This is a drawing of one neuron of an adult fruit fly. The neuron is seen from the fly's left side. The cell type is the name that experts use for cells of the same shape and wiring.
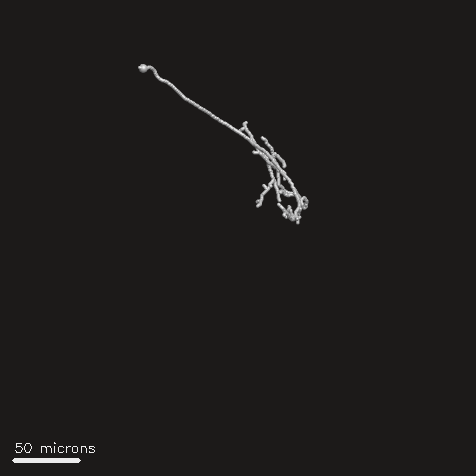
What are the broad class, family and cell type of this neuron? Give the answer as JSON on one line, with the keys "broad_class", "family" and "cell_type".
{"broad_class": "central-brain intrinsic neuron", "family": "hemilineage SMPad2", "cell_type": "CB1833"}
